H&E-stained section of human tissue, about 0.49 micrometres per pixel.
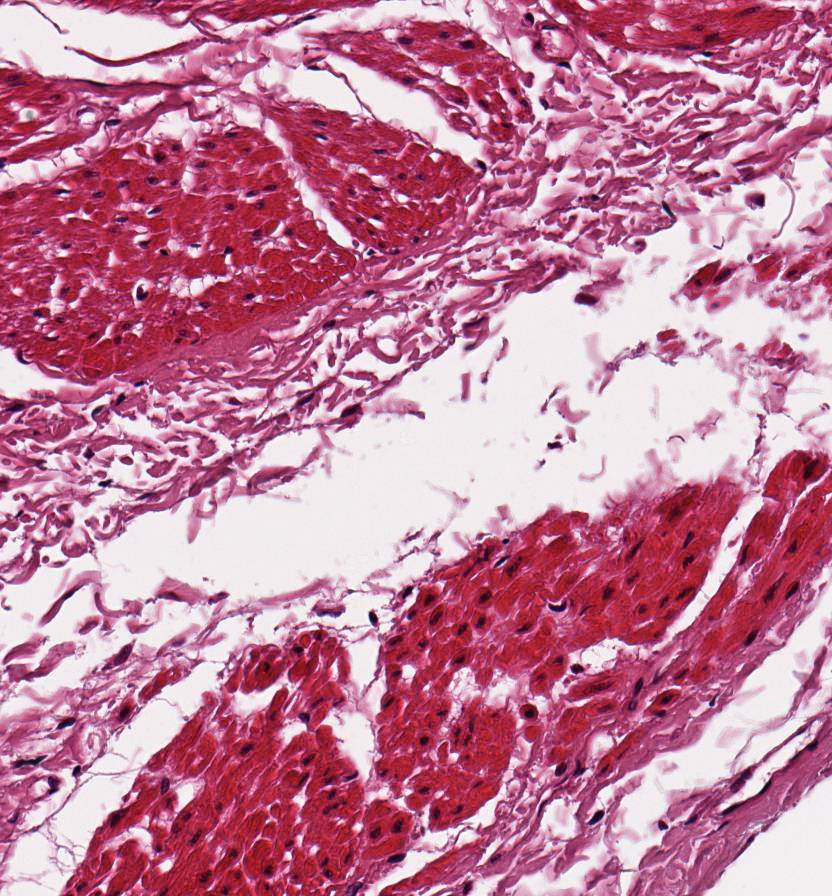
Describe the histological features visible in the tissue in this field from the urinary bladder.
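Deep red muscle bundles: upper left and across the lower half, separated by paler loose connective tissue. Muscle cytoplasm intensely deep red with eosin; nuclei oval, central within cell profiles. Interbundle stroma: loose wavy pink collagen, scattered dark spindle-shaped nuclei.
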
